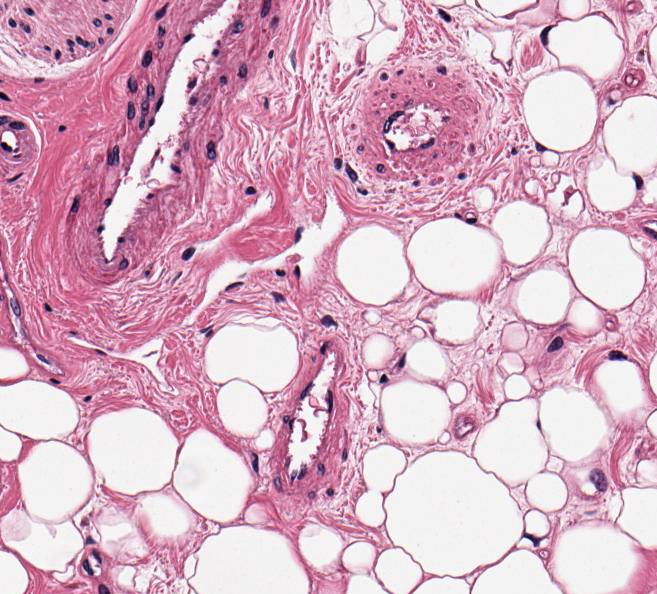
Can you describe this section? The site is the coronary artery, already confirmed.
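Fat takes the right and lower field, fibrous connective tissue with vessels the upper left. Each fat cell: one large empty vacuole, thin pink rim; sizes vary. Nuclei: few, flattened against the vacuole edge. Upper centre-right: a small vessel, thick concentric smooth muscle wall, narrow lumen.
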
